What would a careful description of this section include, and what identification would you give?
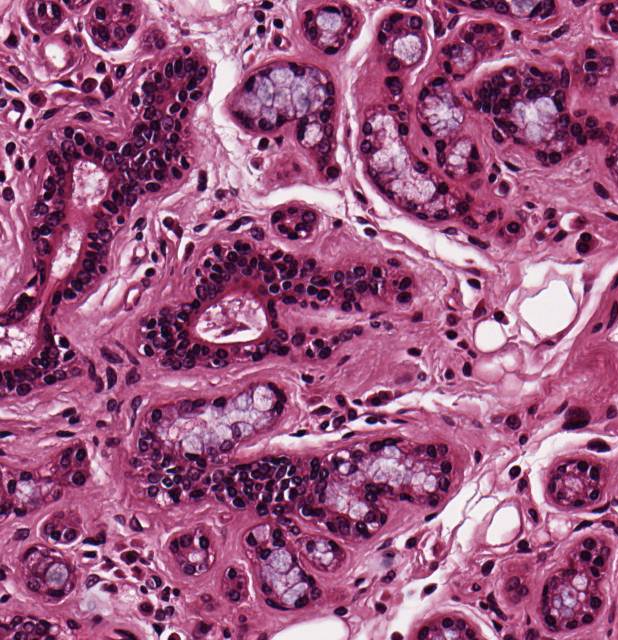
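Many rounded clusters of mucous cells are scattered across the whole field; their cytoplasm is pale, foamy and grey-blue. Within these clusters the nuclei are small, dark and pressed to the outer edge of the cells. Near the centre, a duct has a small oval lumen containing pale pink material. Dense pink fibrous stroma with scattered spindle-shaped nuclei separates the units. The tissue is minor salivary gland.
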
